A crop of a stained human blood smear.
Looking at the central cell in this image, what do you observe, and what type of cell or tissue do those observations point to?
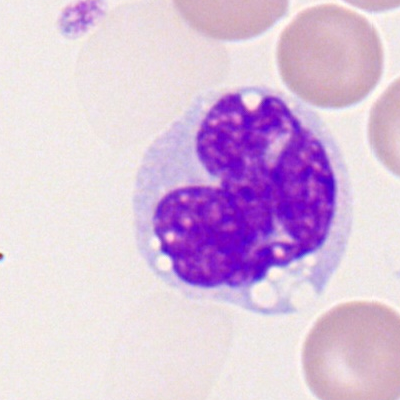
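Roughly round, the cell has a smooth margin. Its nucleus, folded into several overlapping lobes, fills most of the cell. Several clear round vacuoles cluster in the lower part of the cytoplasm, which contains no coarse coloured granules. It is a monocyte.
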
